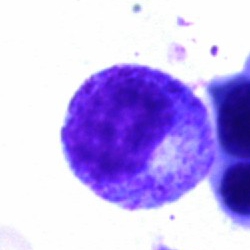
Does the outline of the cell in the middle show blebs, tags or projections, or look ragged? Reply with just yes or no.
No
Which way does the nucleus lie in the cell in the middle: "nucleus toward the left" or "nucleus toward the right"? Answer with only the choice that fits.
Nucleus toward the left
